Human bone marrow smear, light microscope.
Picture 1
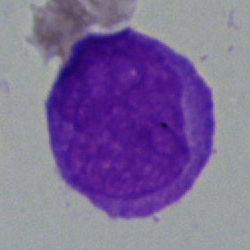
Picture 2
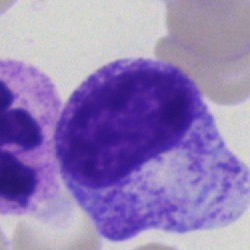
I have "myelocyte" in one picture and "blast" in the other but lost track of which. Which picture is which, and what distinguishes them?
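Picture 1 shows a blast and picture 2 a myelocyte. Outline first: the blast is roughly round, while the myelocyte is irregular, with a broad rounded bulge extending to the right. Nucleus position next: in the blast the nucleus fills most of the cell, whereas in the myelocyte it lies toward the upper left, with most of the cytoplasm below and to the right. Amount of cytoplasm follows from that: the blast has only a thin rim, widest on its right side.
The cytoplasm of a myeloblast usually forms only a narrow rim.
Cytoplasm colour: the blast's is deep blue-purple, only a little paler than its nucleus, while the myelocyte's is pale lavender-blue.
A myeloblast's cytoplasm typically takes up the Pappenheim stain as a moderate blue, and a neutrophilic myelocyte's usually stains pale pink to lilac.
Chromatin: finely stippled rather than clumped in the blast, but densely stained dark purple with small paler patches in the myelocyte.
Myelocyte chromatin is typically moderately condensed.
Remaining points: no distinct granules show in the blast's cytoplasm, and the myelocyte has no distinct nucleoli and no vacuoles in its cytoplasm.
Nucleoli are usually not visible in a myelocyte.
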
